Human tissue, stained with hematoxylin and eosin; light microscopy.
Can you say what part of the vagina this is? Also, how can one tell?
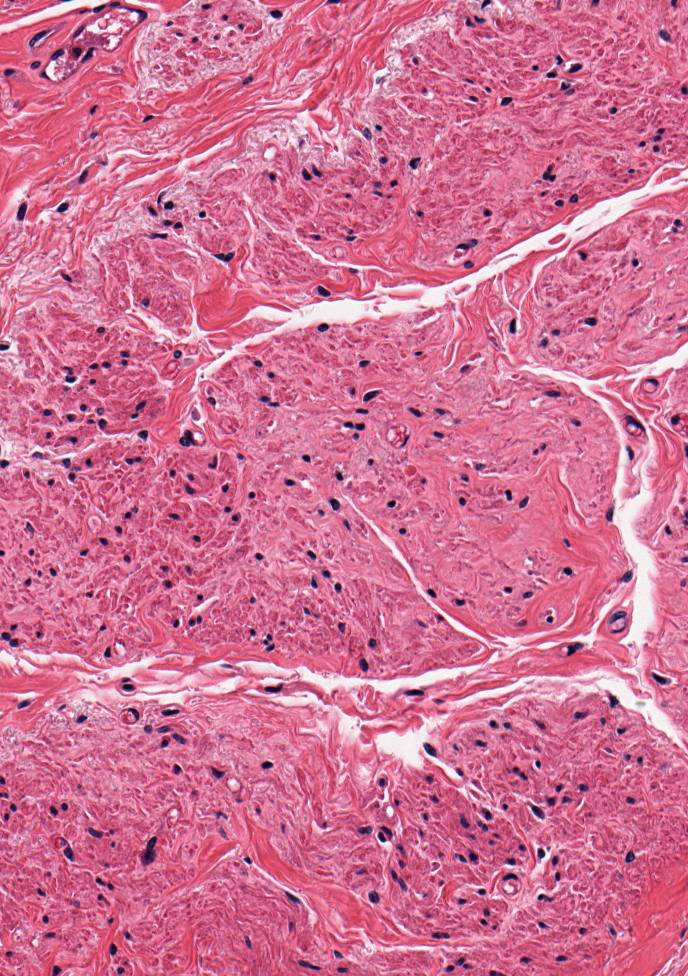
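Part shown: smooth muscle, whole field. Irregular bundles of its cells, separated by bands of collagen.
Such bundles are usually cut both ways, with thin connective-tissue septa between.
Here most are cut across or obliquely, so nuclei look round to oval rather than long. A few nuclei sit within a small clear halo.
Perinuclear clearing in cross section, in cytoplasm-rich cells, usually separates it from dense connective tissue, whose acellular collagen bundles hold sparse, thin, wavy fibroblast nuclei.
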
